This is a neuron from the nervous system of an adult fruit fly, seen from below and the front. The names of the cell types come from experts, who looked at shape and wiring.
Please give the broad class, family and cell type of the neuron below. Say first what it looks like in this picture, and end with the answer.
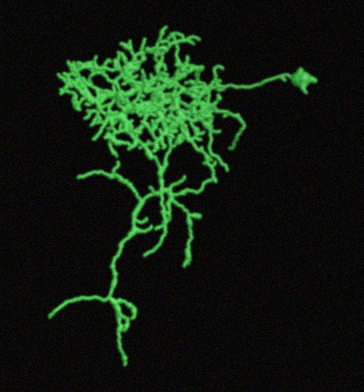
The picture shows dozens of branch ends. As drawn here it is taller than it is wide. It is a central-brain intrinsic neuron. Its family is hemilineage TRdl_b. Its cell type is GNG172.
